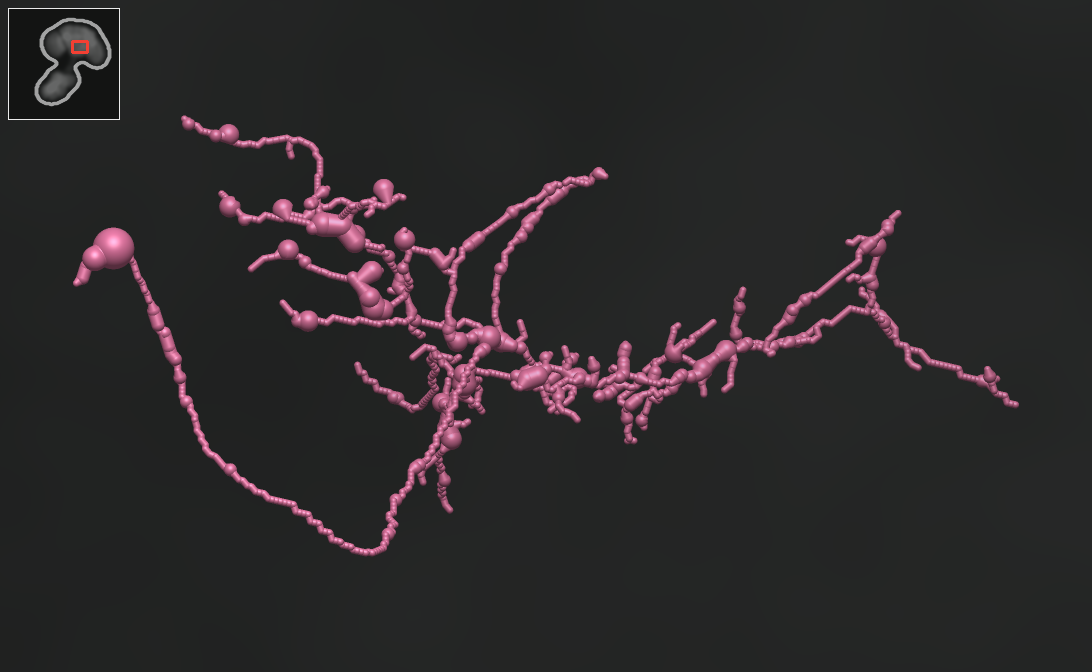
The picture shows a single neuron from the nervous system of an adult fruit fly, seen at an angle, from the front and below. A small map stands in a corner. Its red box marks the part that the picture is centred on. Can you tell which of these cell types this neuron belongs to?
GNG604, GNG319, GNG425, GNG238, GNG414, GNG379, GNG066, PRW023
GNG425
